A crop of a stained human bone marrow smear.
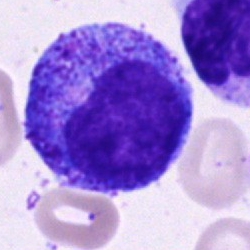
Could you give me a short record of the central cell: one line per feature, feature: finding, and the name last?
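Chromatin: finely textured, no coarse dark clumps
Cytoplasm: blue, a wide rim on the upper-left side of the nucleus
Granules: many, dark purple, scattered through the cytoplasm
Pale area: pinkish, against the upper-left edge of the nucleus
Name: promyelocyte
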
